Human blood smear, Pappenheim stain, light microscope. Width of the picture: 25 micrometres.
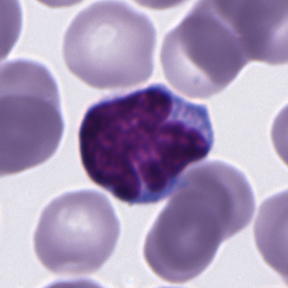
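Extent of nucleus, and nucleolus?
Fills most of the cell; no nucleolus seen.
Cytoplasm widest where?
Upper right of the cell.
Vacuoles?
None.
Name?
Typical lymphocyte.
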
